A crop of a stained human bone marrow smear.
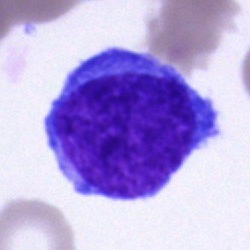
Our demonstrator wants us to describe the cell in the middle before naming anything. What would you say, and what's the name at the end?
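In this cell the outline is roughly round, though a few edges are slightly angular, and the right-hand border is slightly ragged. Its chromatin is dark purple with a finely stippled texture. The cytoplasm forms its widest rim along the upper edge. The name to learn here is blast.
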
